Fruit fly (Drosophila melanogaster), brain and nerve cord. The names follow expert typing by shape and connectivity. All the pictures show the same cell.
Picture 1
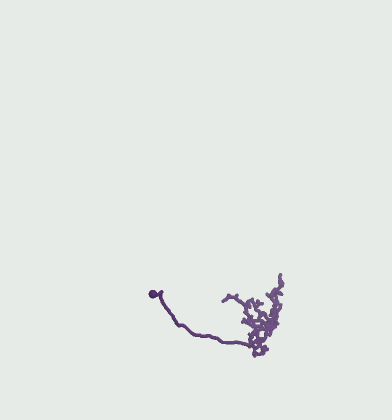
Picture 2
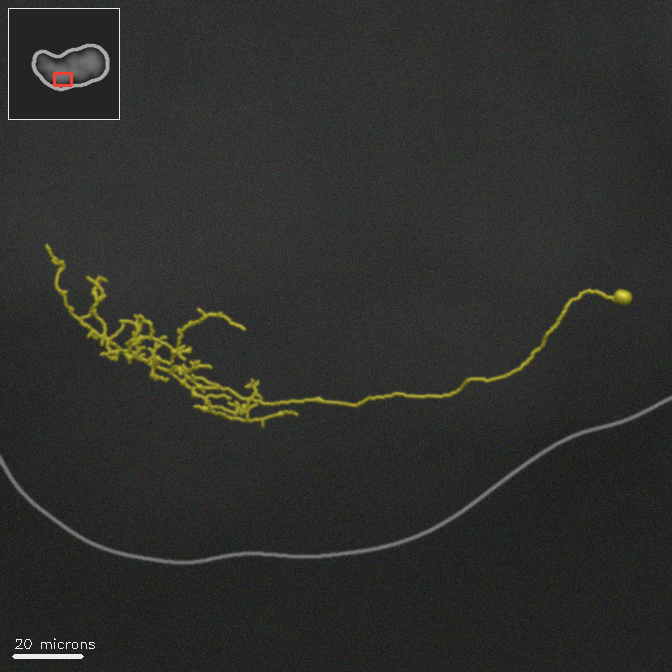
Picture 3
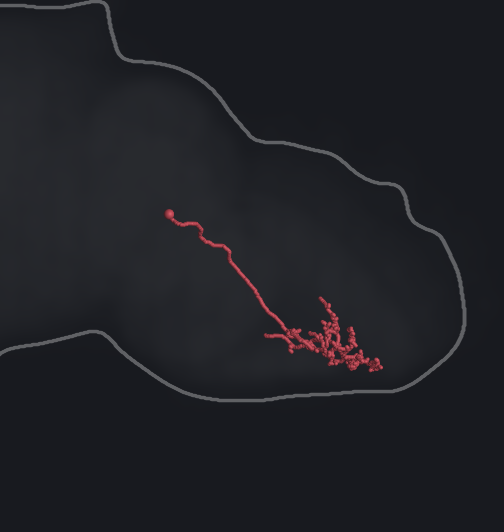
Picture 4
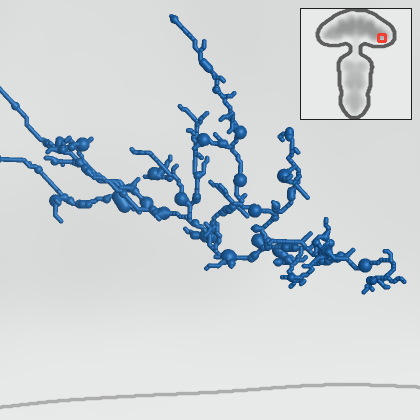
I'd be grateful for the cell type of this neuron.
Cm15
